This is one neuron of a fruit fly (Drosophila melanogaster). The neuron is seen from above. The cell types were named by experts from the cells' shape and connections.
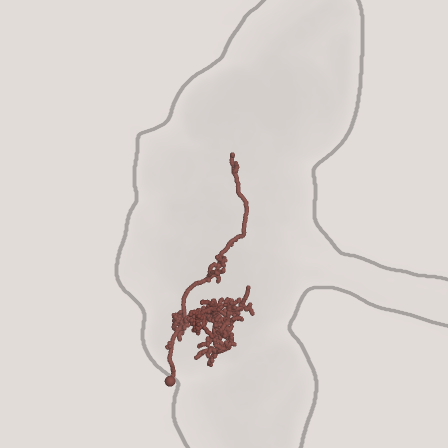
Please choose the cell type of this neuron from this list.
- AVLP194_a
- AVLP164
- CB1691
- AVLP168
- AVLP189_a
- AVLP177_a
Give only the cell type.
AVLP189_a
